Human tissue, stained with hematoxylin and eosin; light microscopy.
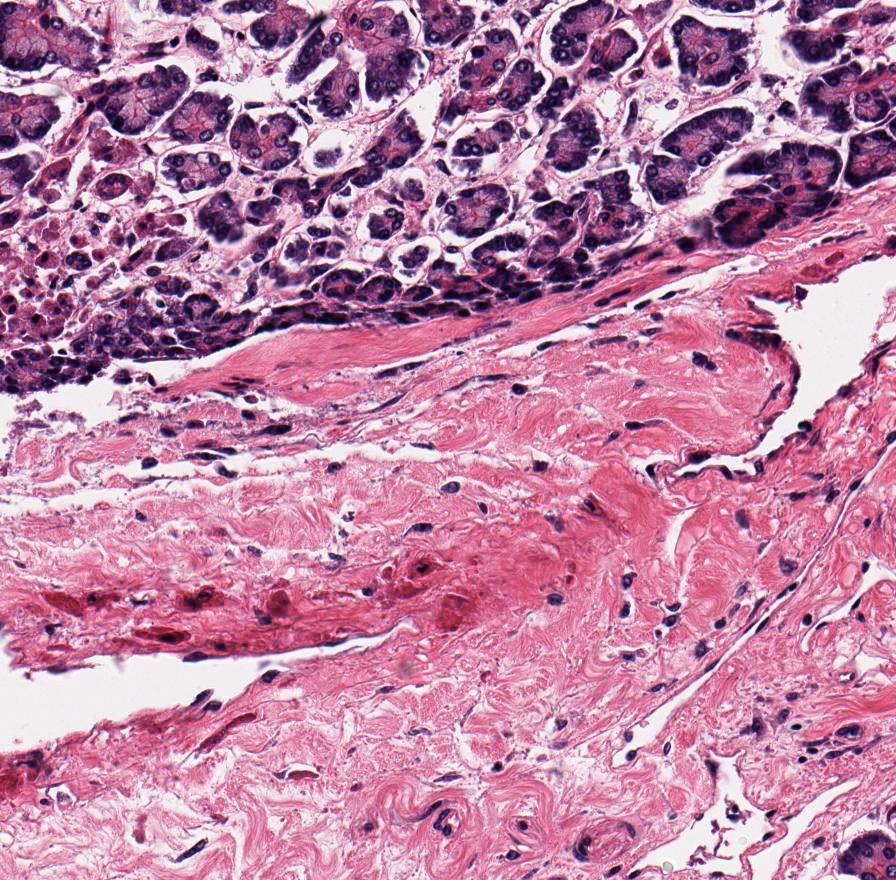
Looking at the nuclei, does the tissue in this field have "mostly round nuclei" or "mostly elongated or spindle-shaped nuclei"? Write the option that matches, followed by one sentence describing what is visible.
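Mostly round nuclei. The acinar nuclei are small, dark and round, and they sit towards the outer edge of each acinus.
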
